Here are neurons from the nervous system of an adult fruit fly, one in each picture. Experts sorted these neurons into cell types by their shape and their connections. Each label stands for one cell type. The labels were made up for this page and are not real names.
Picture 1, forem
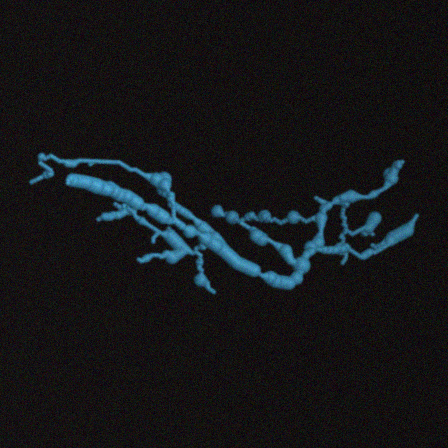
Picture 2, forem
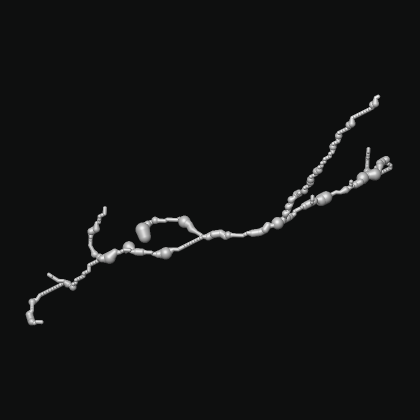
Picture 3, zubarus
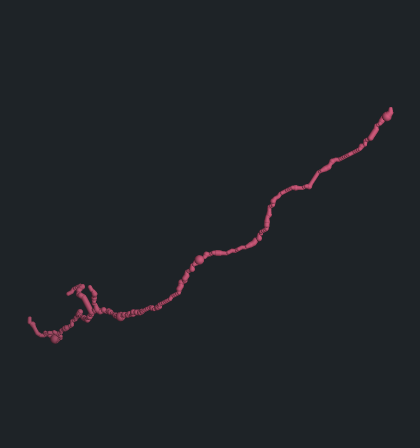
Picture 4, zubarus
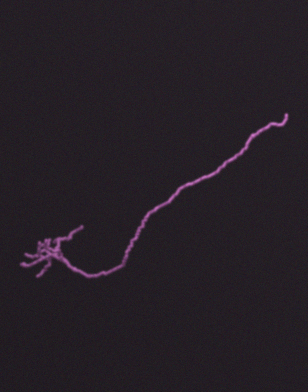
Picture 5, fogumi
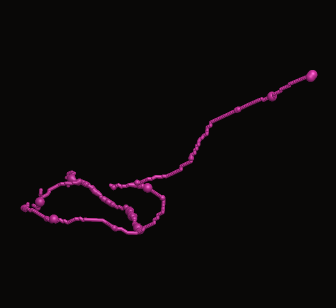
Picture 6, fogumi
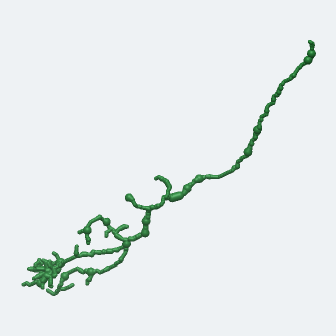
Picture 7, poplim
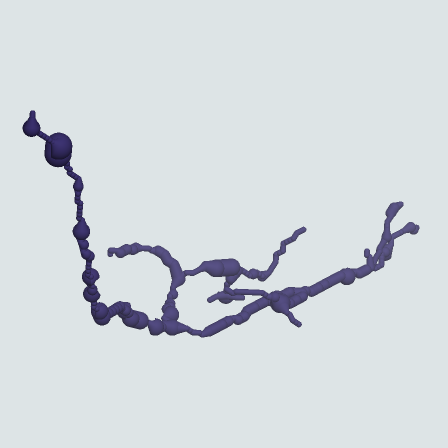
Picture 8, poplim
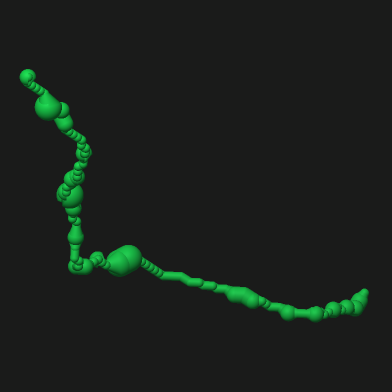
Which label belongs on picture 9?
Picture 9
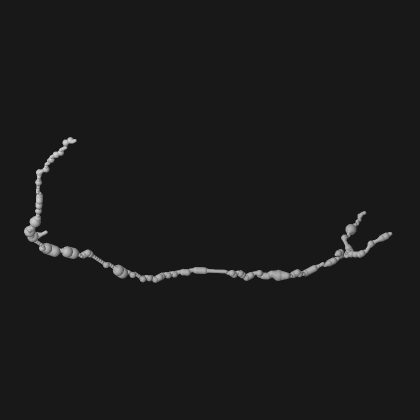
poplim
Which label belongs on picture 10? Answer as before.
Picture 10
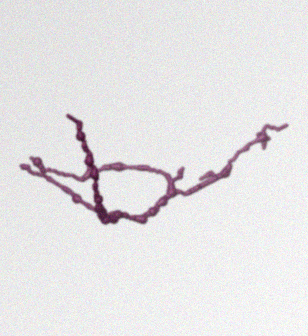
poplim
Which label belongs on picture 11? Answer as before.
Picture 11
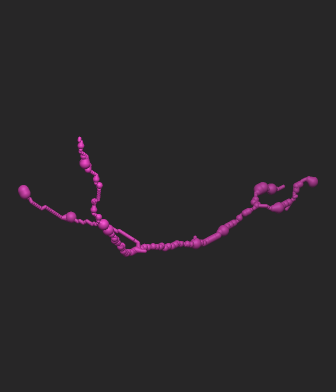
poplim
